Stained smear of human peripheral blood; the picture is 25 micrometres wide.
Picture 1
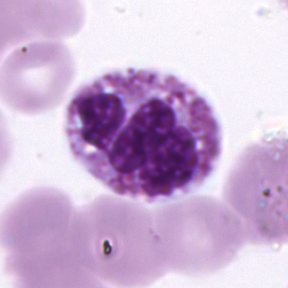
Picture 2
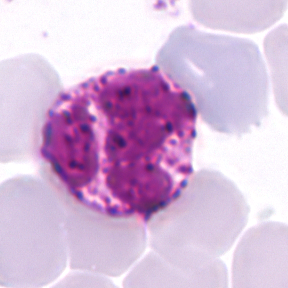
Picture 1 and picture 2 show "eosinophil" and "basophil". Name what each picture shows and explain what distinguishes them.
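The first picture holds the eosinophil, the second the basophil. Looking first at the granules, I see both are coarse, reddish-pink in the eosinophil and dark blue-black in the basophil. Their placement differs: in the eosinophil they fill the cytoplasm but lie mostly around the nucleus rather than hiding it, while in the basophil they lie over the nucleus as well as the cytoplasm, with many along the cell edge.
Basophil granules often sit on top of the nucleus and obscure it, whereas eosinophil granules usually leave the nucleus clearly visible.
Both nuclei are lobed; the eosinophil's shows a separate lobe on the left and dense dark purple chromatin, and the basophil's is split by a pale cleft running from top to bottom. The eosinophil comes to about 14 by 11 micrometres.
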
